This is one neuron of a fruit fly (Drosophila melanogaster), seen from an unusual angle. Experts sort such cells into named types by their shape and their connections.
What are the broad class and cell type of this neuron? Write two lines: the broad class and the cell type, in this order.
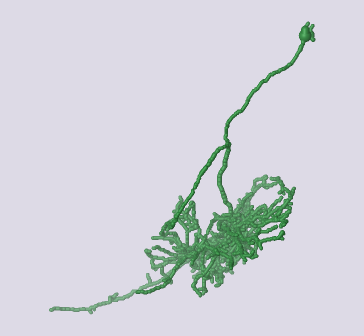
central-brain intrinsic neuron
LAL017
